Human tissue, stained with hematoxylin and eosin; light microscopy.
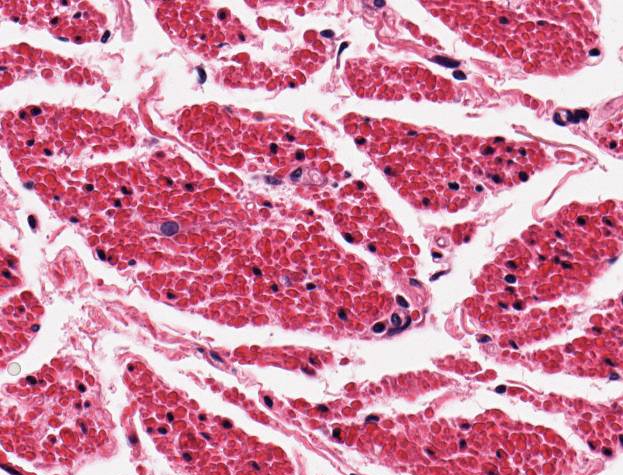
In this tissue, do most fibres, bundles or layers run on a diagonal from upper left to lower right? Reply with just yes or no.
Yes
